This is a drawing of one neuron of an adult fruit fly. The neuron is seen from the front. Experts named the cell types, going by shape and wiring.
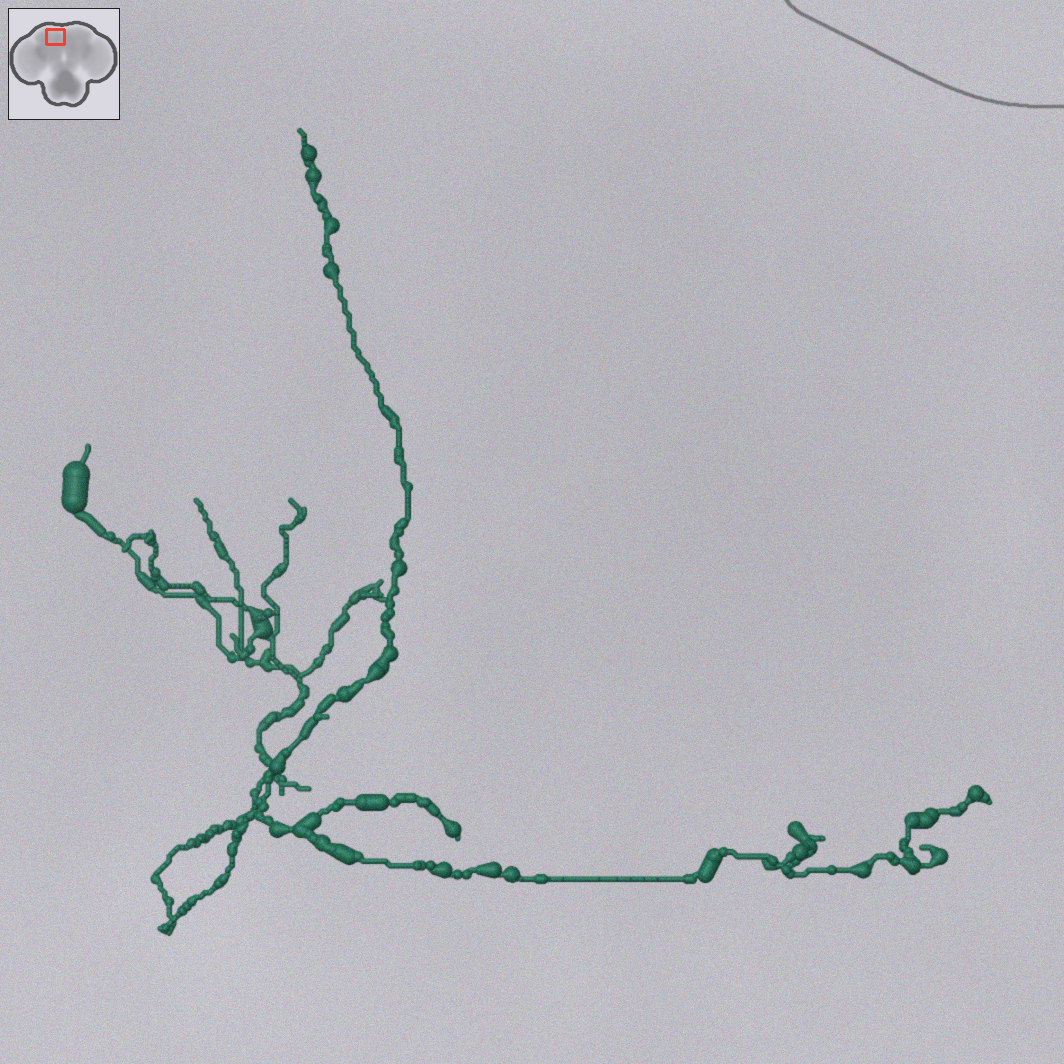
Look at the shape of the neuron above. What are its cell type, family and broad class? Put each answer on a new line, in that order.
KCa'b'-ap2
class Kenyon Cell
central-brain intrinsic neuron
